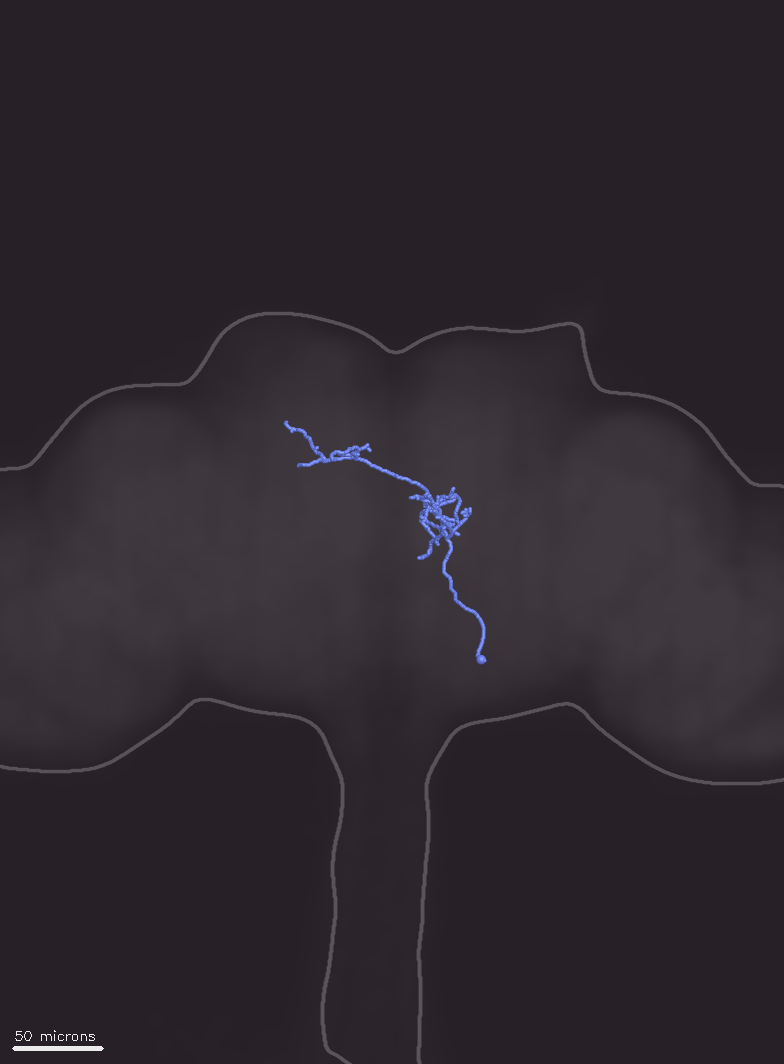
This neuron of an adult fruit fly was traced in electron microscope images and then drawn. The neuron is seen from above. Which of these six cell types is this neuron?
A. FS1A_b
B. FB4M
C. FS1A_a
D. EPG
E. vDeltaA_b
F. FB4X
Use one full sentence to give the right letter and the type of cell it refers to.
Option A, FS1A_b, is the cell type of the neuron.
